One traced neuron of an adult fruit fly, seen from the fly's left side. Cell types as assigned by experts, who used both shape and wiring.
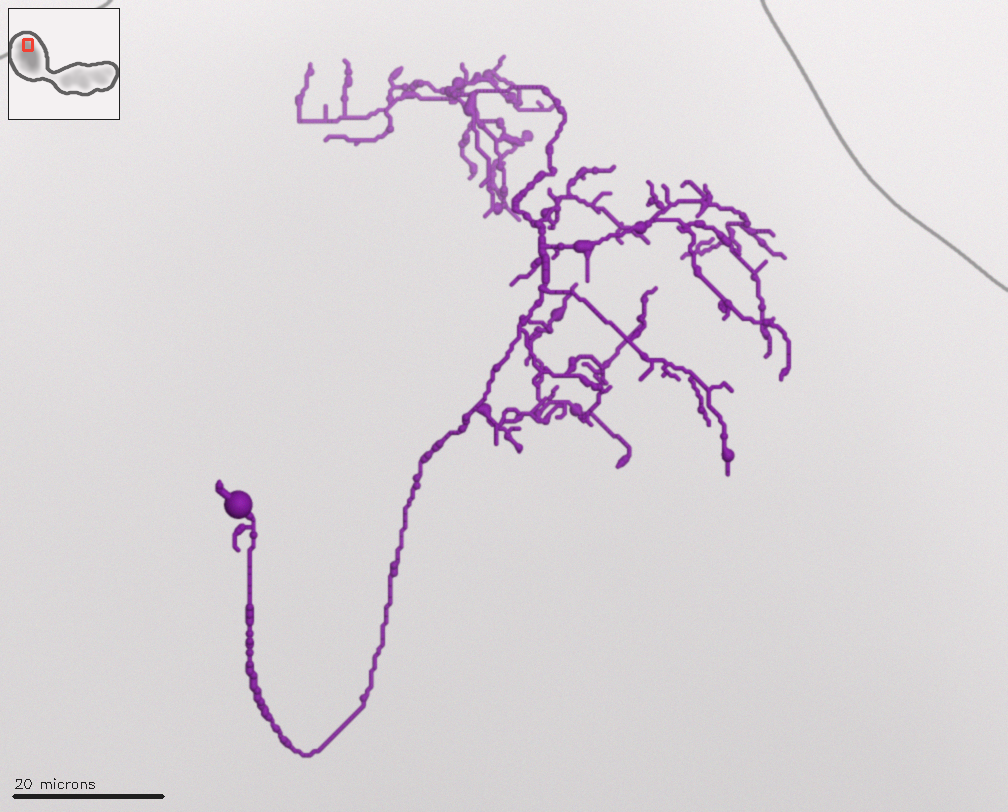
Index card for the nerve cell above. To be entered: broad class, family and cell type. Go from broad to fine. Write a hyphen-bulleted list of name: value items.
- broad class: central-brain intrinsic neuron
- family: hemilineage VPNl&d1_dorsal
- cell type: CB1909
